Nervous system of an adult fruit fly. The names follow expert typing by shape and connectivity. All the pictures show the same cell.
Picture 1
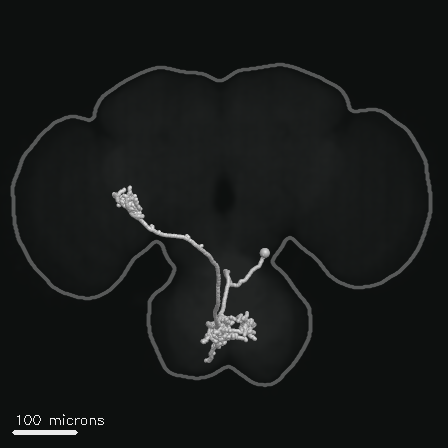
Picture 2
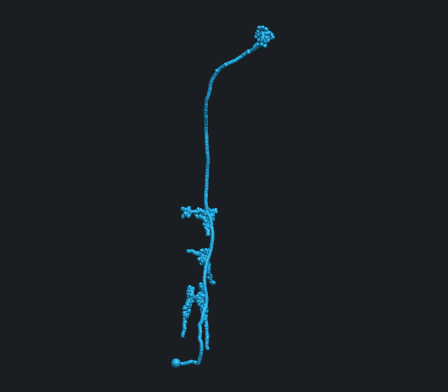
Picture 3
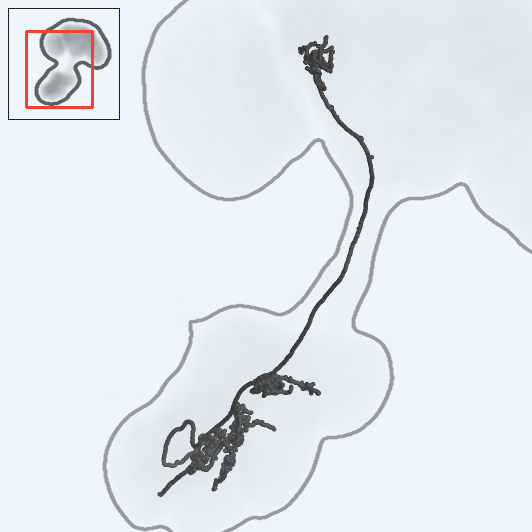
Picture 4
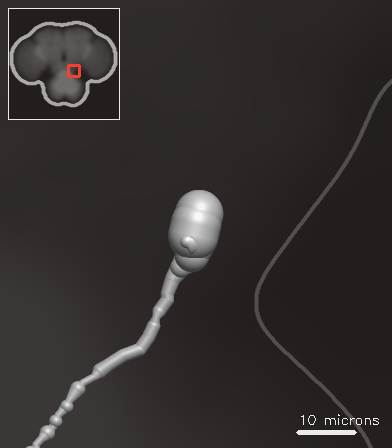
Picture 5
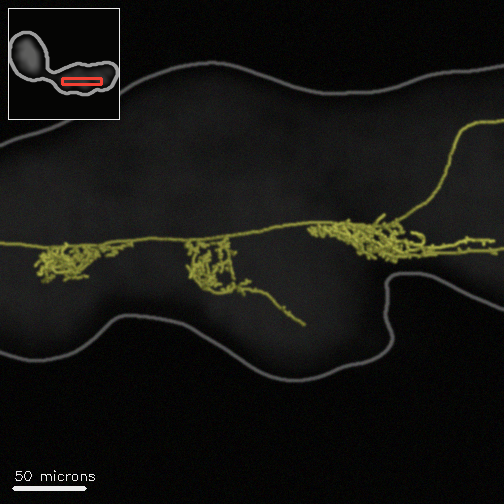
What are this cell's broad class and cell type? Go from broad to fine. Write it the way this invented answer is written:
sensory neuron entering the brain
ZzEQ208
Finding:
ascending neuron
ANXXX120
